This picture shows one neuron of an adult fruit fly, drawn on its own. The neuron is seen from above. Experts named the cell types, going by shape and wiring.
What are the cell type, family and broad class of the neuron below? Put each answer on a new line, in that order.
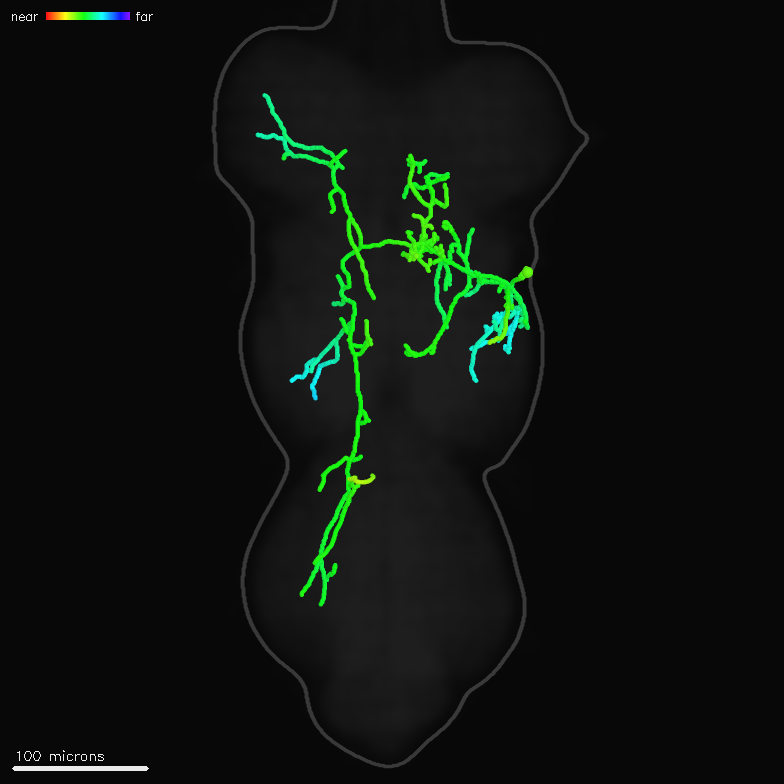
IN18B045_b
hemilineage 18B
nerve-cord intrinsic neuron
